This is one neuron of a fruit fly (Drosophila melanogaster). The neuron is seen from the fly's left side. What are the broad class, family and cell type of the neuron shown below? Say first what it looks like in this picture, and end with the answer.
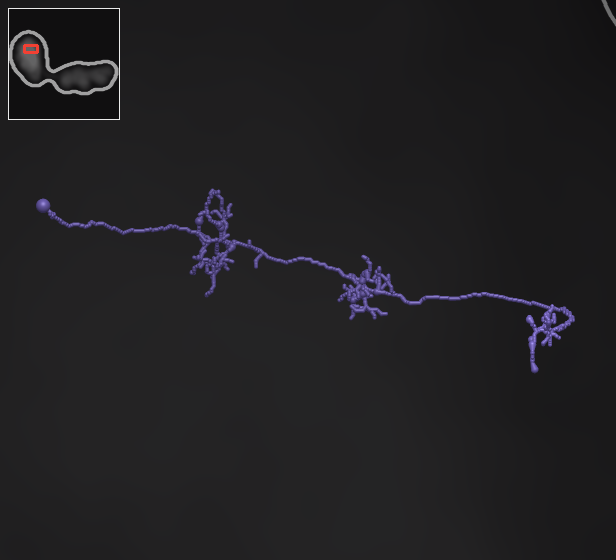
Dozens of branch ends can be seen. As drawn here it is more than twice as wide as it is tall. This is an optic-lobe intrinsic neuron. Its family is Tm. Its cell type is Tm6.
